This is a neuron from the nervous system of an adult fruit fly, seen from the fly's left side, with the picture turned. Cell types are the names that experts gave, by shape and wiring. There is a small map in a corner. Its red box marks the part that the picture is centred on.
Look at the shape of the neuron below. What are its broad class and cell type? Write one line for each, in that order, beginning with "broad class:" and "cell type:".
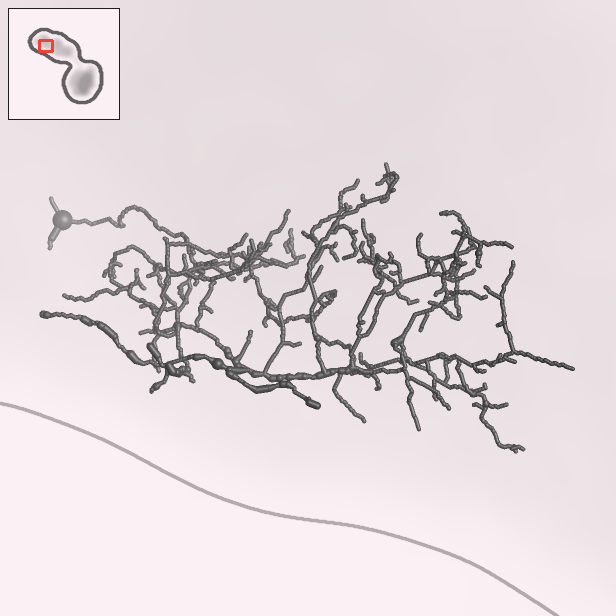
broad class: nerve-cord intrinsic neuron
cell type: INXXX420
